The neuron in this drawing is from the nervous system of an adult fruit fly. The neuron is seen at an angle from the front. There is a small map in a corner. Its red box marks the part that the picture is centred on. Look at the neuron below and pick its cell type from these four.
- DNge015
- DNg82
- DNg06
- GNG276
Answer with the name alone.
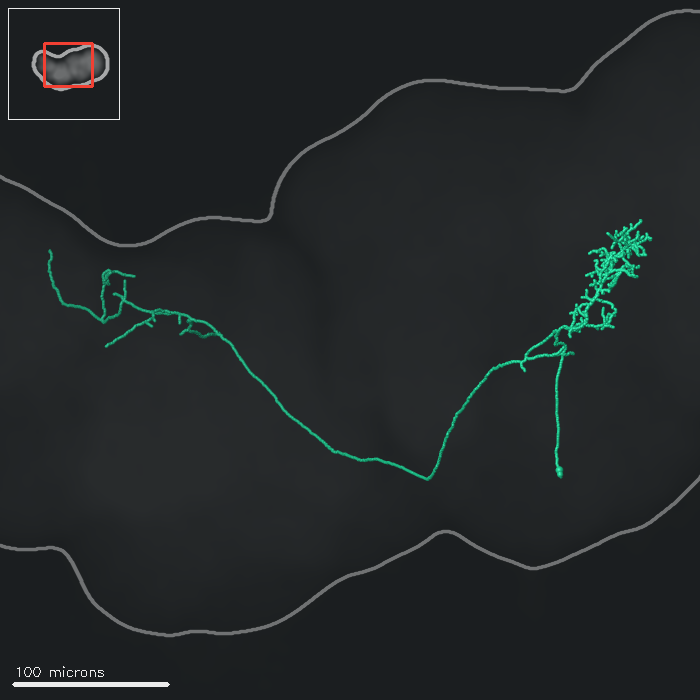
DNg82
